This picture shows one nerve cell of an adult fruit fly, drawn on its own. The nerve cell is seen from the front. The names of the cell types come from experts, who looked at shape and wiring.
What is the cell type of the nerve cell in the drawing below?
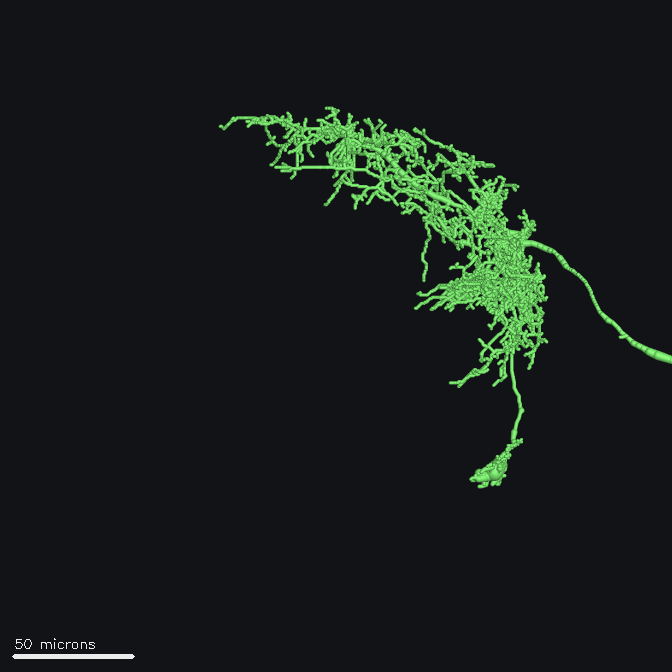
tpn MN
